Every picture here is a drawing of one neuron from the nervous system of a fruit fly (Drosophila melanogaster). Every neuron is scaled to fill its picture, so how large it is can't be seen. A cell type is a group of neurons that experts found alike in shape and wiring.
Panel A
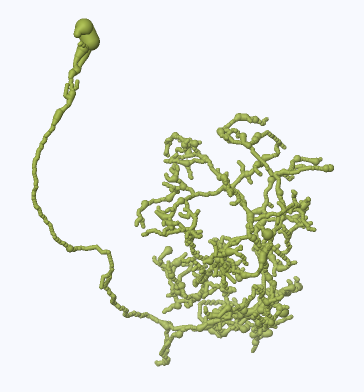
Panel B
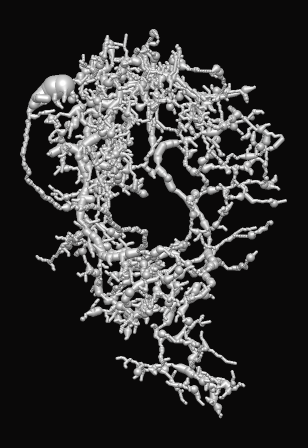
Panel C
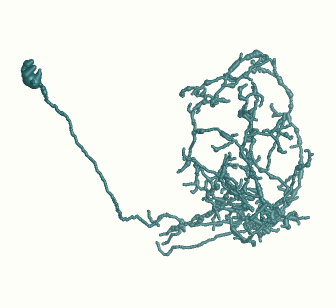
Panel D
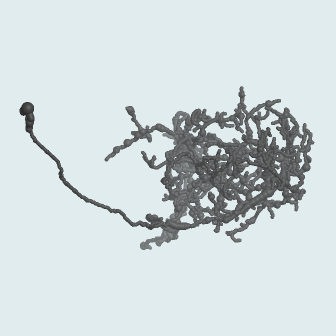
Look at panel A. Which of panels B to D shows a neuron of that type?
C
